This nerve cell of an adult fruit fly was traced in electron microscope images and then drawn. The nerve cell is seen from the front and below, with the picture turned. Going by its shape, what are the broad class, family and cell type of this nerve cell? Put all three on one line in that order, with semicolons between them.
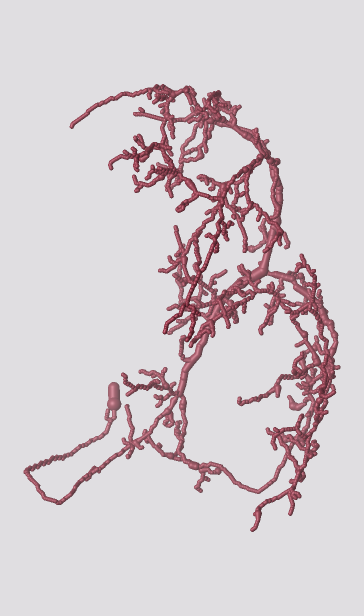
nerve-cord intrinsic neuron; hemilineage 03A; IN03A053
